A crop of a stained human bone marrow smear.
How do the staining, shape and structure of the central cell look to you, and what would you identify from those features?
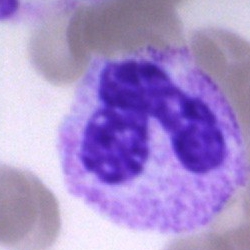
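Roughly round in outline, I'd say. The chromatin looks dark purple and coarsely clumped, and I find no nucleoli in the nucleus. It is a segmented neutrophil.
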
